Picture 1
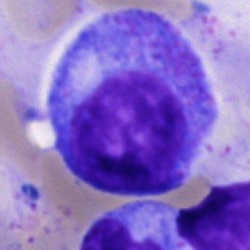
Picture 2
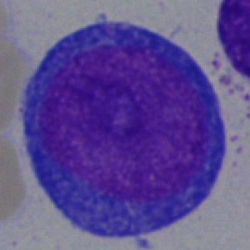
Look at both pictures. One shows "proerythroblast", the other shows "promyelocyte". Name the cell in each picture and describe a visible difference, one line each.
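The cell in picture 1 is a promyelocyte. Fine purple-red granules are scattered through the cytoplasm.
The cell in picture 2 is a proerythroblast. No granules are visible in the cytoplasm.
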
